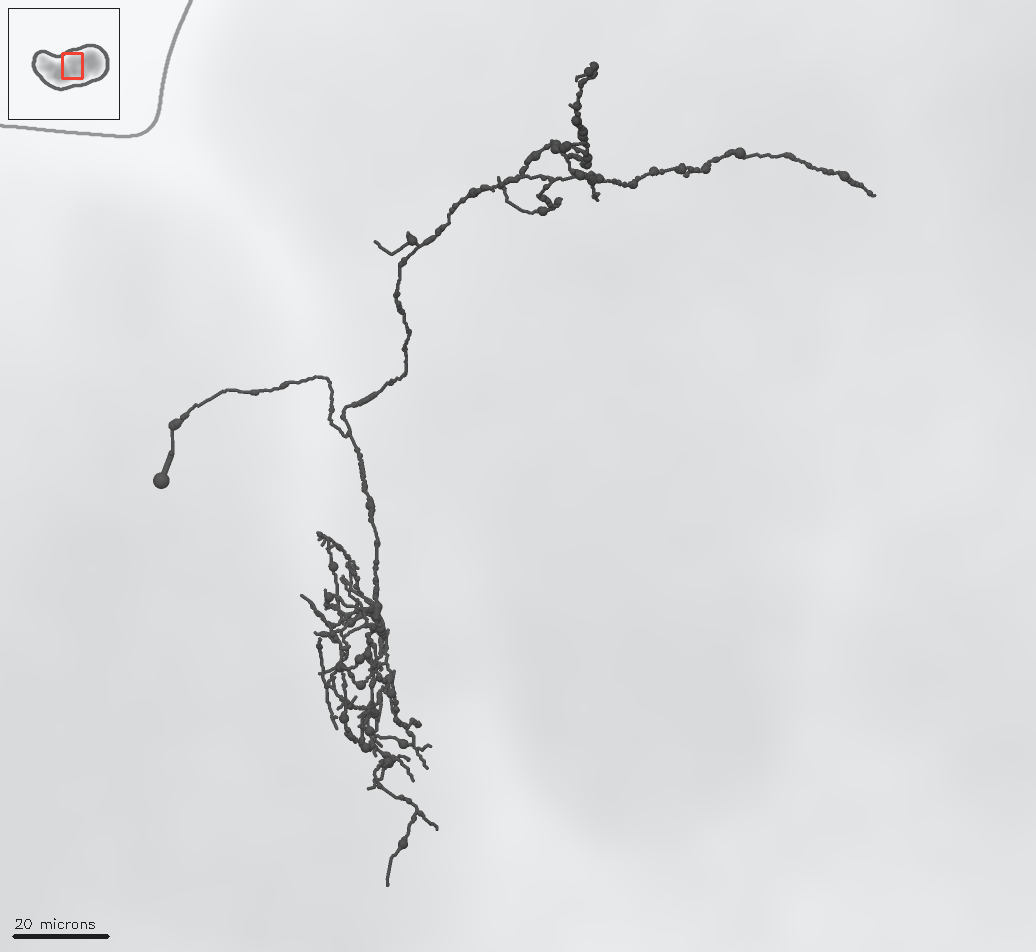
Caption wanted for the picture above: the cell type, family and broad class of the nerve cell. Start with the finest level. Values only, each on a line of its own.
LC41
hemilineage VLPp&l1_lateral
visual projection neuron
